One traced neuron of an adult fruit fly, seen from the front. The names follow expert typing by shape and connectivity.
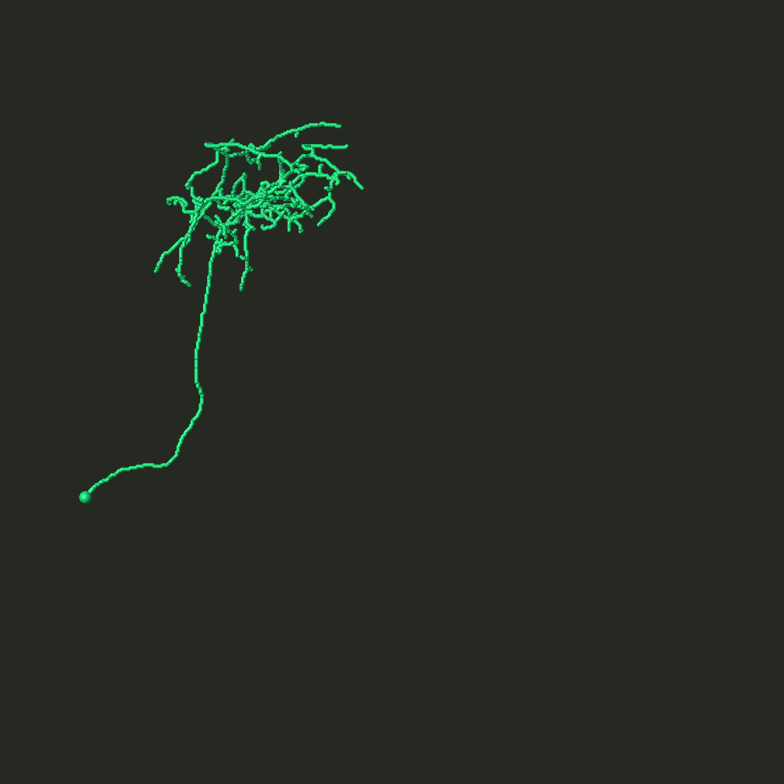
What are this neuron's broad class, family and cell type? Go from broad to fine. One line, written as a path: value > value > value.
nerve-cord intrinsic neuron > hemilineage 03B > IN03B075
